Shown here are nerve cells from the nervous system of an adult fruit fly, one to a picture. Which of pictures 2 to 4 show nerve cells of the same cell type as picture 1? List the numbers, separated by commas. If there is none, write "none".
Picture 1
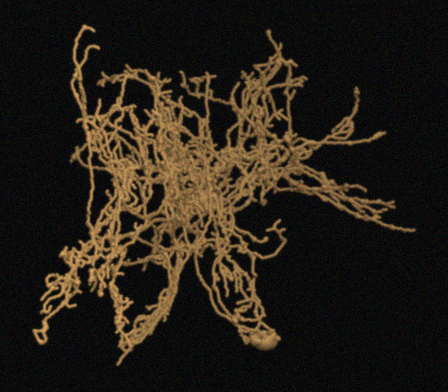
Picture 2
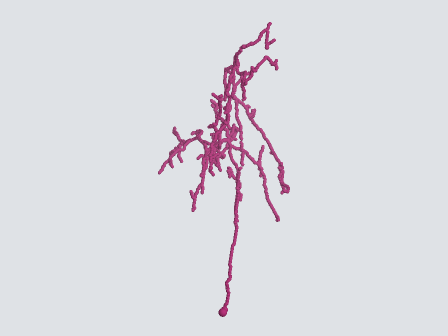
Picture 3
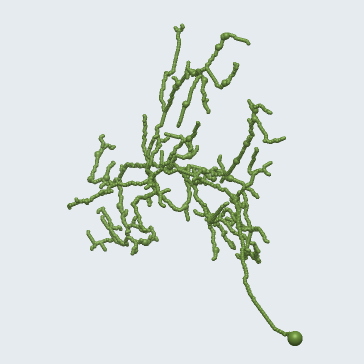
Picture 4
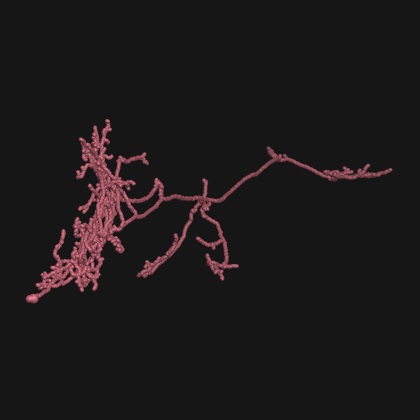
4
